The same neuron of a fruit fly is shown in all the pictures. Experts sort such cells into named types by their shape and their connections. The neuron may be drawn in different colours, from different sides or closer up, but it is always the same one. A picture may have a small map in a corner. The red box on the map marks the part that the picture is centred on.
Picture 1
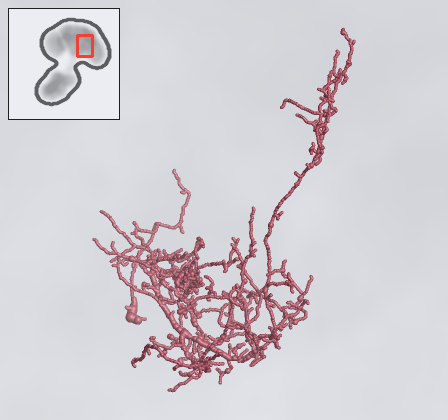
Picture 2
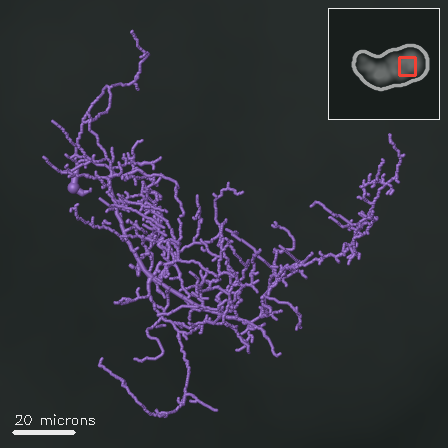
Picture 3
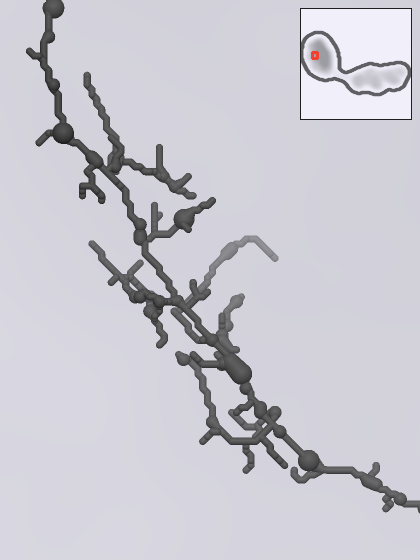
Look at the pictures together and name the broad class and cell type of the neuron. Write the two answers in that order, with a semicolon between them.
central-brain intrinsic neuron; PS261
